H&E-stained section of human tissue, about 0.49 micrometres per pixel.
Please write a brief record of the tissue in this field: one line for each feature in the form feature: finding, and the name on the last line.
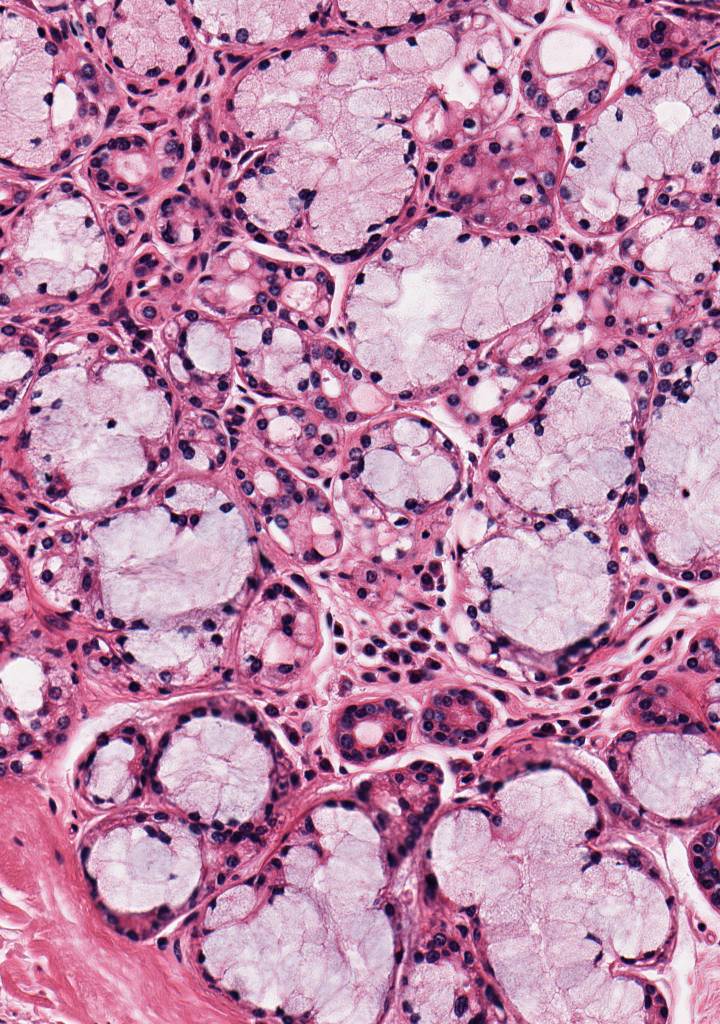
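Most units: mucous cells, pale foamy greyish-pink cytoplasm
Mucous nuclei: small, dark, flattened against cell base
Mid-field units: smaller, cells with pinker granular cytoplasm, round nuclei
Lower middle: few small round units, ring of crowded dark nuclei around narrow lumen
Name: minor salivary gland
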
